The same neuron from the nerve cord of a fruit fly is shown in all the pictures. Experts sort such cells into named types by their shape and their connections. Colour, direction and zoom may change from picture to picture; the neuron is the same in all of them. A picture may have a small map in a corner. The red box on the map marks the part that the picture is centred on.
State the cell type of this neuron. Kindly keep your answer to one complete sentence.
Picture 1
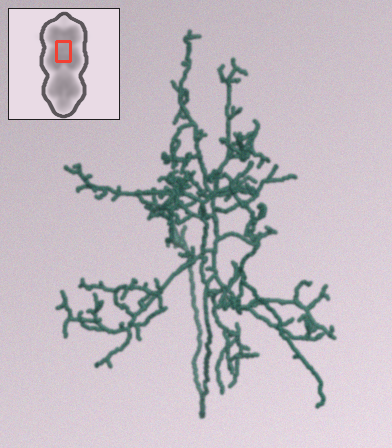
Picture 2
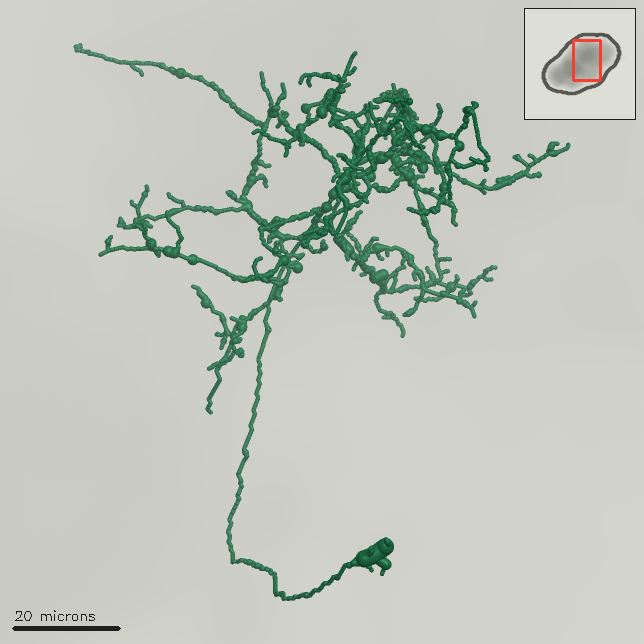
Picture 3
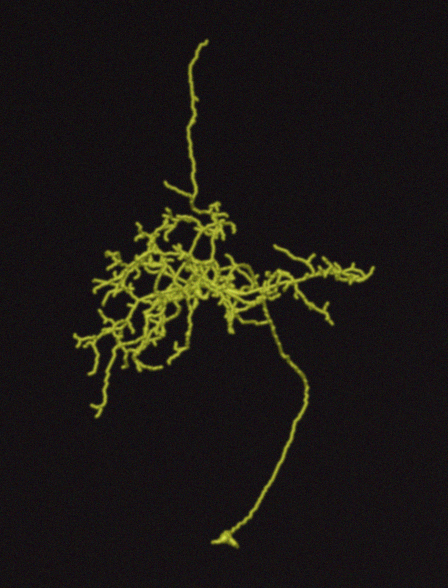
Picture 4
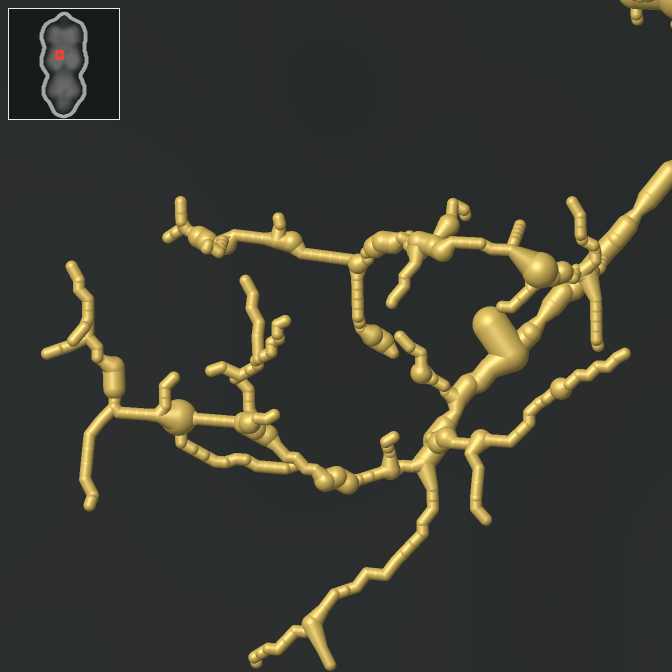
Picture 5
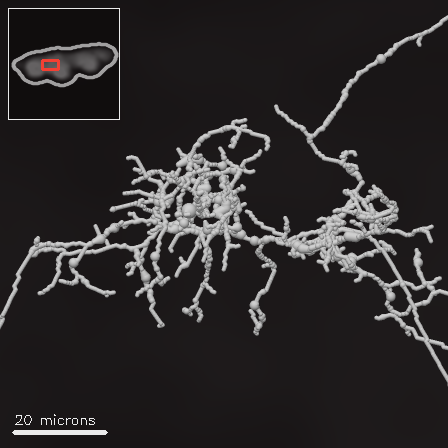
Under cell type classification, the neuron is IN00A062.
